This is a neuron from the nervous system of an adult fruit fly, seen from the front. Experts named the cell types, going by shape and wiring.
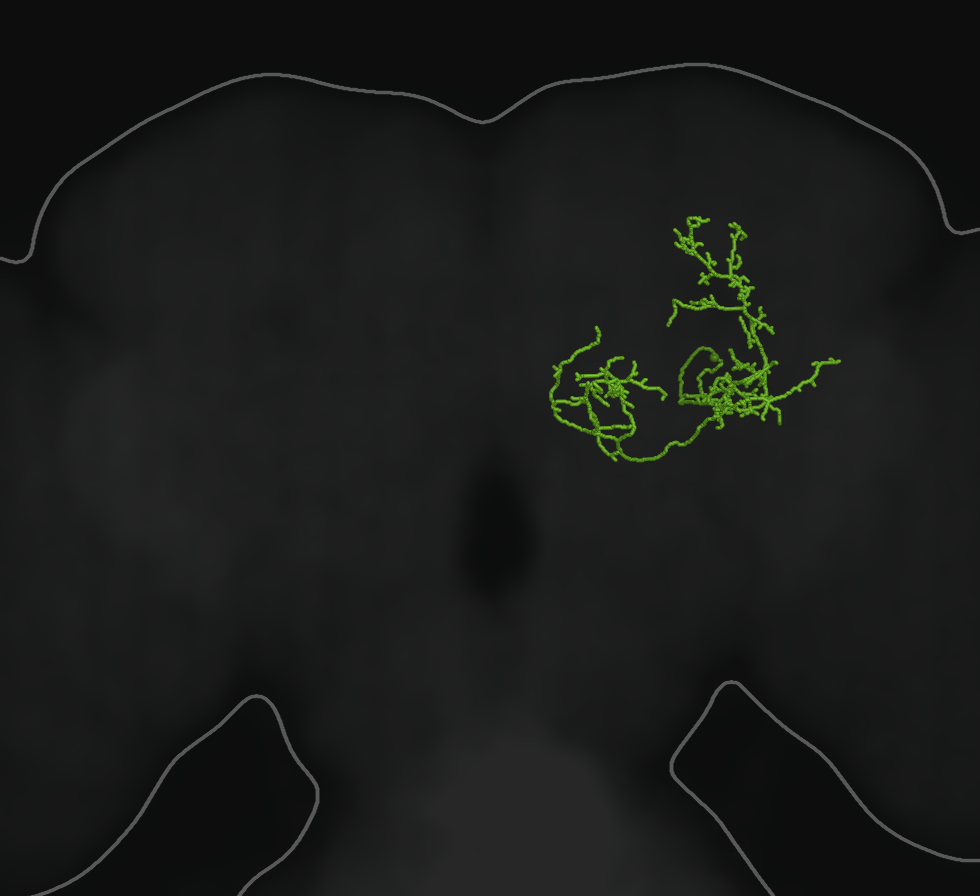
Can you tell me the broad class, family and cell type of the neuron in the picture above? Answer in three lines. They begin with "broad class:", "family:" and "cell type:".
broad class: central-brain intrinsic neuron
family: hemilineage SMPpv2_ventral
cell type: AVLP752m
